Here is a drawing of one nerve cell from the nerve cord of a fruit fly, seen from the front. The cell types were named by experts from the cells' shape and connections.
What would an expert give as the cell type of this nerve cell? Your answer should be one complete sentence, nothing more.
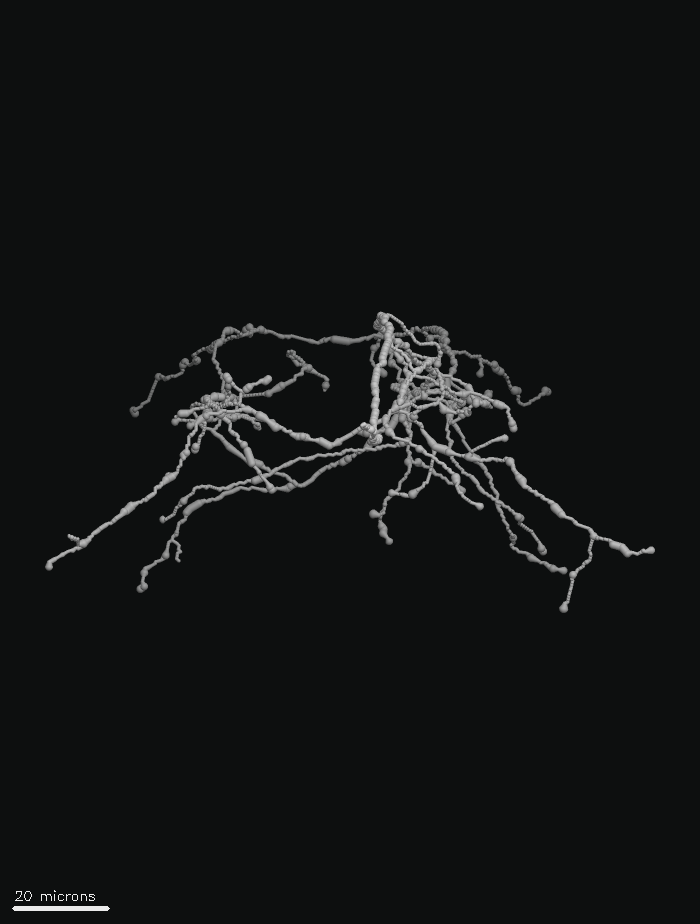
Cell type DNpe032 is what this nerve cell is.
